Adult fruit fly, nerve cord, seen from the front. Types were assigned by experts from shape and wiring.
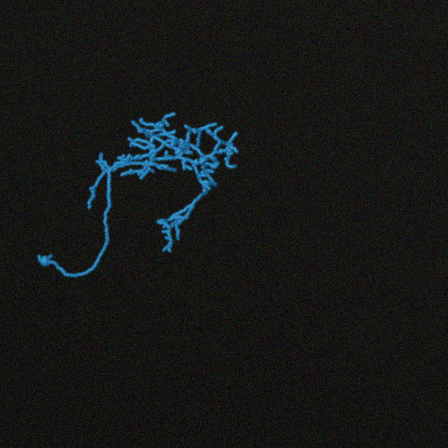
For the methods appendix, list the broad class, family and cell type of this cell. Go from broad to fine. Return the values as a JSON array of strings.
["nerve-cord intrinsic neuron", "hemilineage 03B", "IN03B057"]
